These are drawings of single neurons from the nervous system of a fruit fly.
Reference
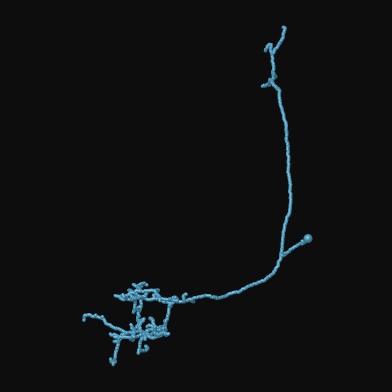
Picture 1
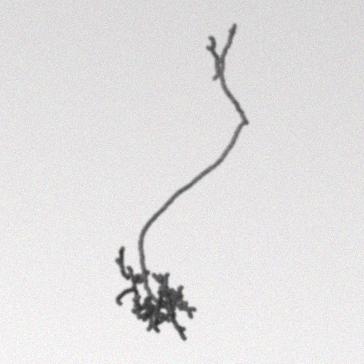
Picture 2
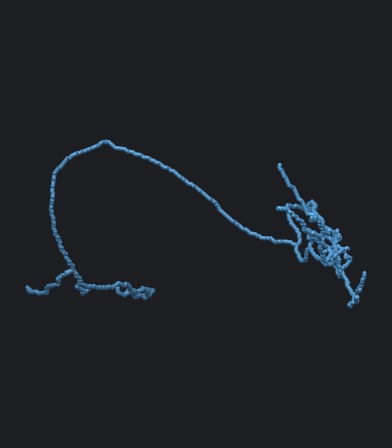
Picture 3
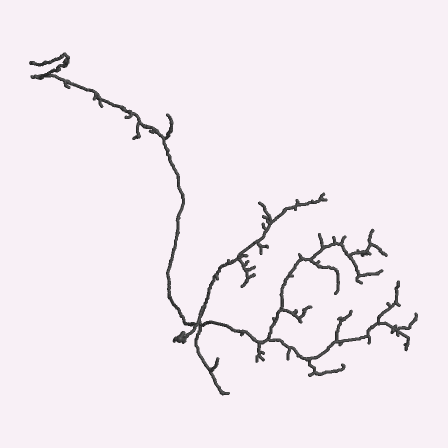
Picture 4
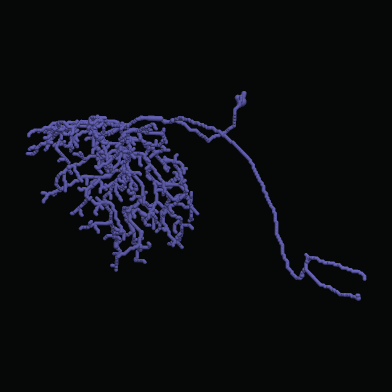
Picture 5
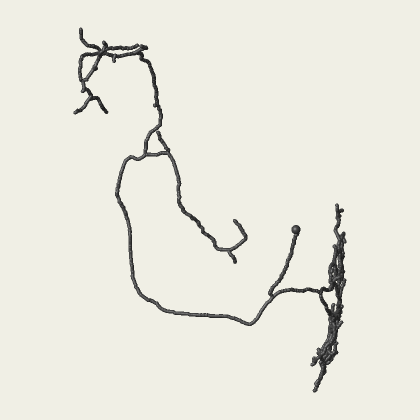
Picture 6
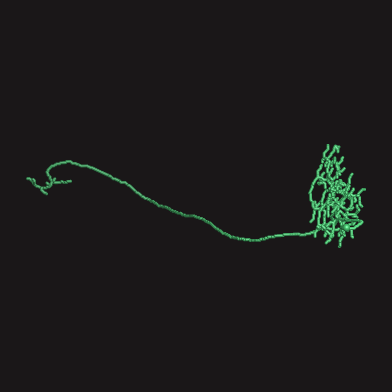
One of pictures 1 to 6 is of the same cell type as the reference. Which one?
Picture 1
